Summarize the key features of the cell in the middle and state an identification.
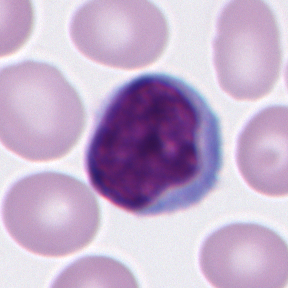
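A round, smooth outline encloses this cell. The nucleus is roughly round, with a shallow notch in its lower edge. Pale blue cytoplasm surrounds it, and no vacuoles are visible in the cytoplasm. Students should record this cell as a typical lymphocyte.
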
